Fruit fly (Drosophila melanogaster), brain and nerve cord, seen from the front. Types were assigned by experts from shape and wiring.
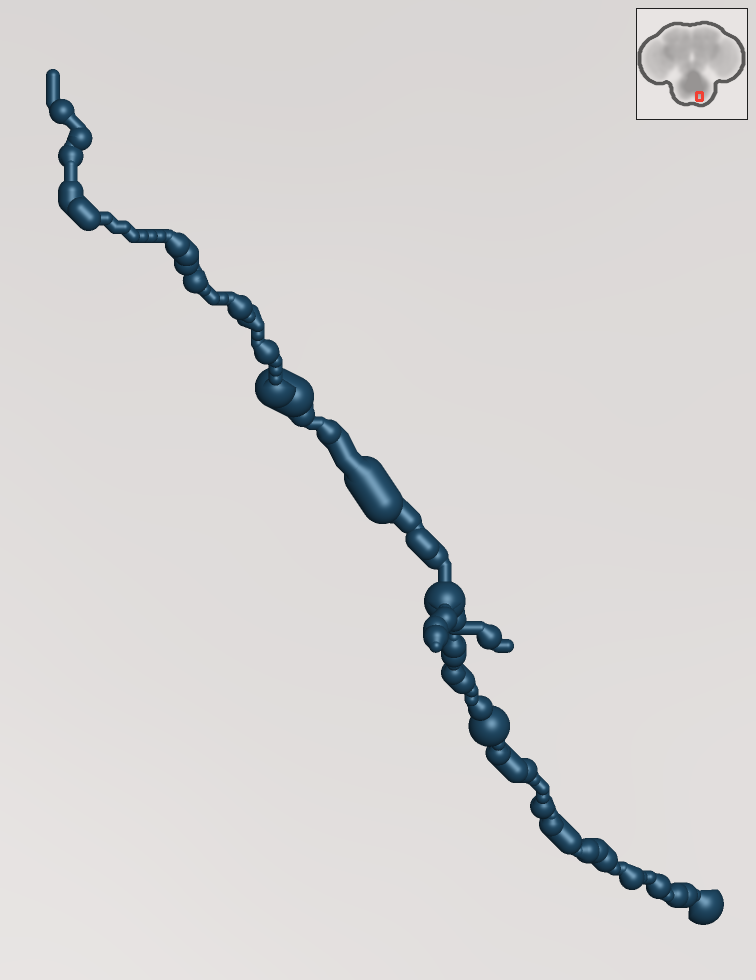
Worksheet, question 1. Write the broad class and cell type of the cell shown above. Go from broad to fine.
sensory neuron entering the nerve cord; SNxx33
